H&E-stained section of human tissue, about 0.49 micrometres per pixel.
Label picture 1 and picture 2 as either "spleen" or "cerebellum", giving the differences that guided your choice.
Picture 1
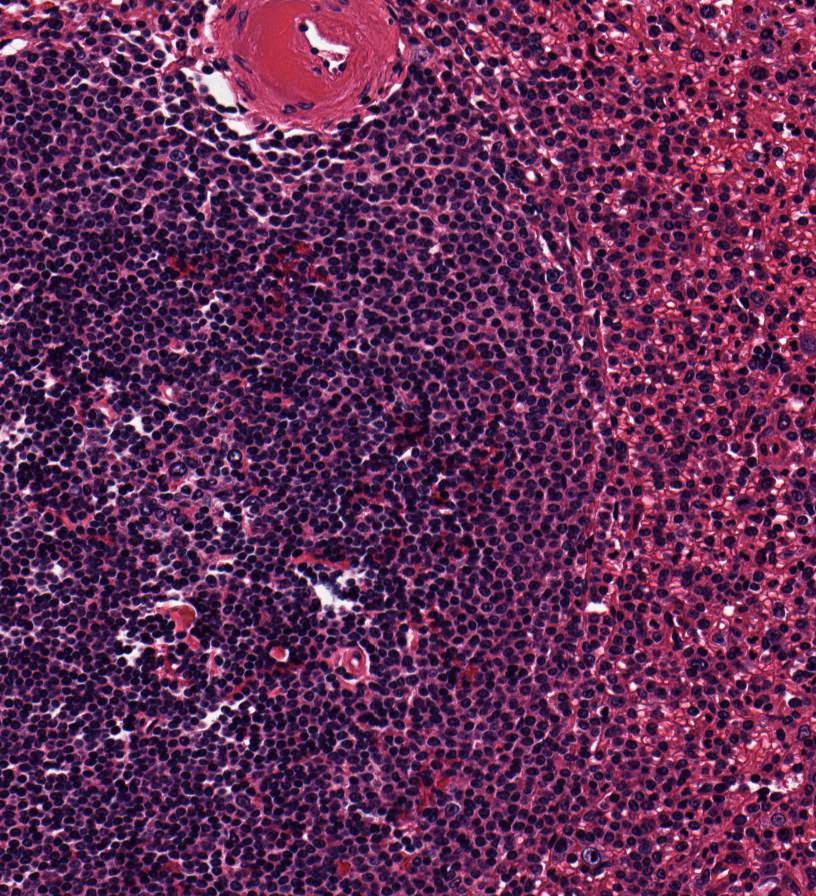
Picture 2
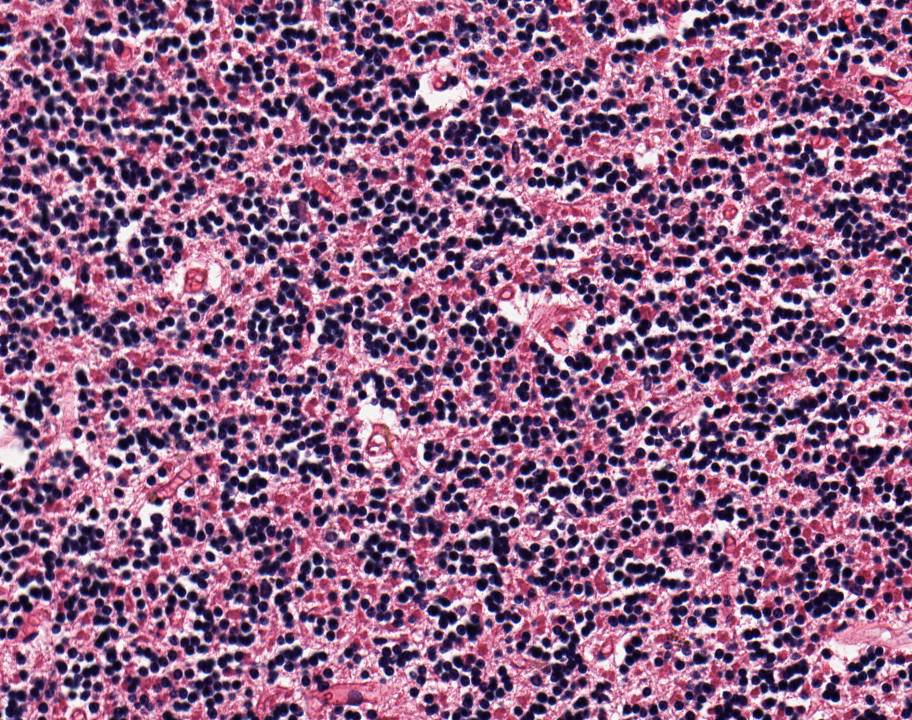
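The first picture is spleen, and the second is cerebellum. Notice that the spleen field has two parts, a densely packed, dark purple cellular region over the left two-thirds and a looser, redder region in the right third, while the cerebellum field is one uniform sheet of densely packed small dark nuclei with no layering, lobules or other units. The spleen's dark region consists mainly of small lymphocytes with round, dark nuclei and scant cytoplasm, with small irregular spaces holding red blood cells in its lower left. On the right, nucleated cells lie scattered among abundant red blood cells, giving a pink background. The cerebellum nuclei are small, round and evenly dark, with very little cytoplasm; a few larger cells with more pink cytoplasm stand out, one at the left middle and one near the centre.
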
